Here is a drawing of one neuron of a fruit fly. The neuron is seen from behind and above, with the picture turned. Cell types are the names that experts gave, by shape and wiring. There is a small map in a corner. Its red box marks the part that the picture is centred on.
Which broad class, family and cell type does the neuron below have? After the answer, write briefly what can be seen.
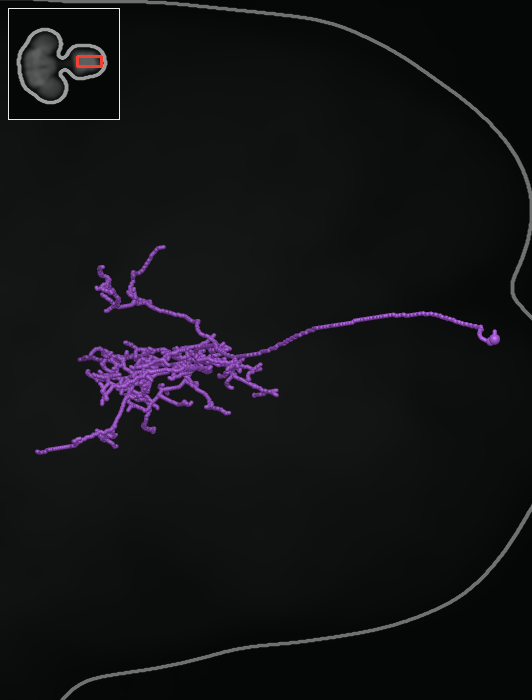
Its broad class is nerve-cord intrinsic neuron. Its family is hemilineage 05B. It is of cell type IN05B090. The cell body is on the right of the picture. The picture shows dozens of branch ends.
